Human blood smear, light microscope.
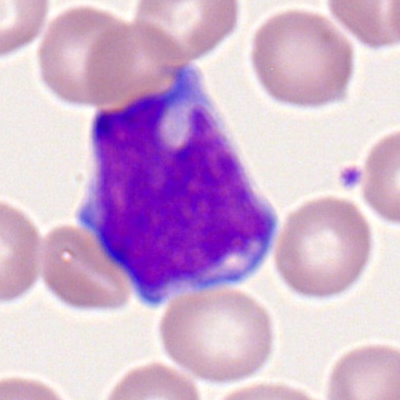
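Myeloblast, the central cell; notice that its outline is irregular and angular rather than round. The nucleus fills most of the cell, and a small pale area lies in its upper part. Look at the cytoplasm and you will find no granules there.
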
